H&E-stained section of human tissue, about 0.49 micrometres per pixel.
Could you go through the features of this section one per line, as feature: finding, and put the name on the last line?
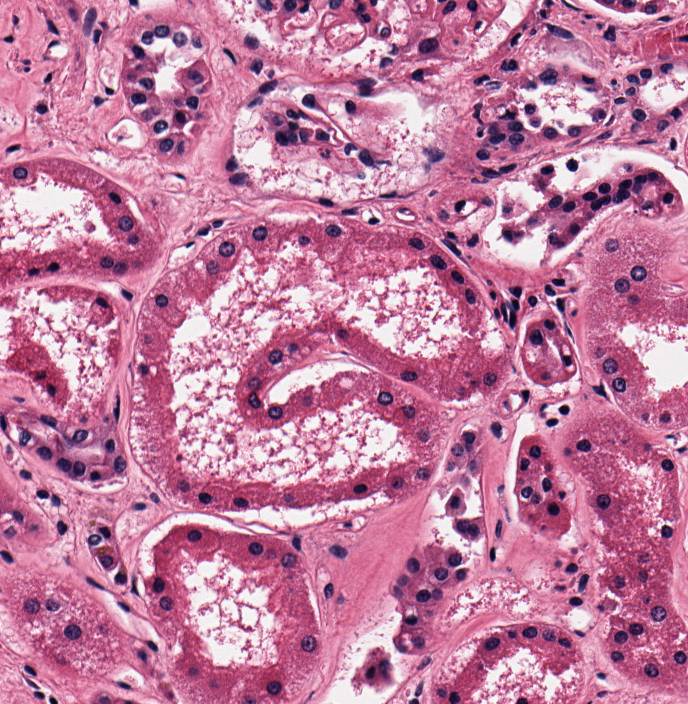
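Field: packed with tubule cross-sections, a large curved one central
Larger tubules: single layer of cuboidal cells, abundant granular pink cytoplasm
Lining nuclei: one per cell, round, set towards the base, it seems
Smaller tubules, upper and right edges: more crowded, darker nuclei, less cytoplasm than central ones
Name: renal cortex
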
